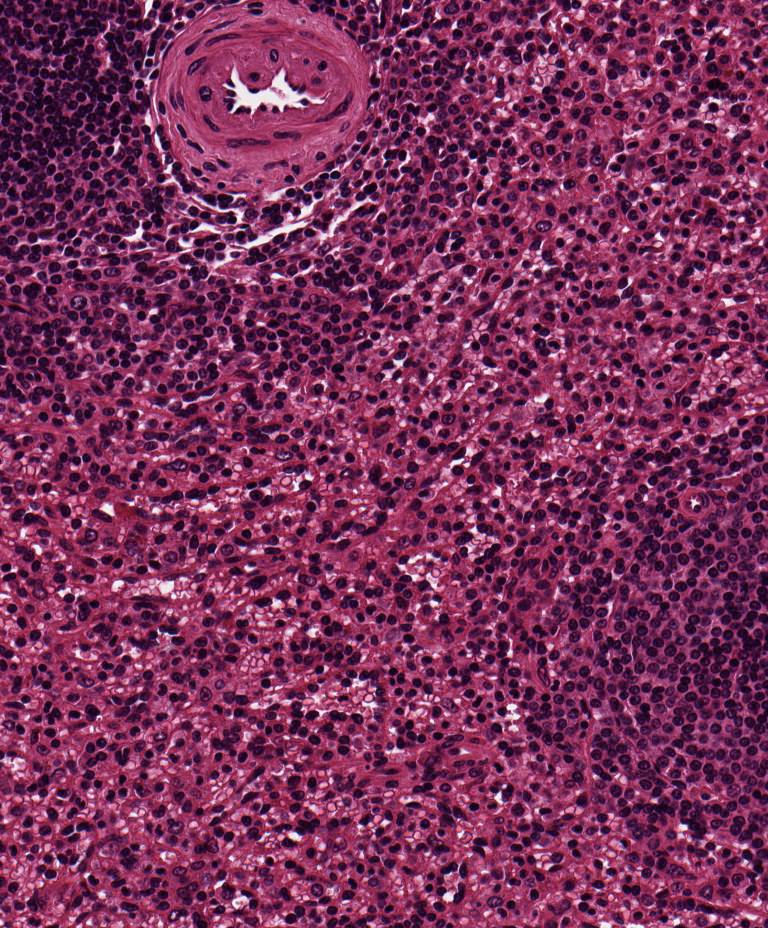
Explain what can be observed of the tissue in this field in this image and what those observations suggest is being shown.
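Near the top edge, left of centre, is a thick-walled vessel of concentric pink smooth-muscle layers. Small lymphocytes crowd densely round it and into the upper left corner; another dense dark patch of them lines the lower right edge. The looser centre has round nuclei and paler, fuller cytoplasm than the lymphocytes. This is spleen.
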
